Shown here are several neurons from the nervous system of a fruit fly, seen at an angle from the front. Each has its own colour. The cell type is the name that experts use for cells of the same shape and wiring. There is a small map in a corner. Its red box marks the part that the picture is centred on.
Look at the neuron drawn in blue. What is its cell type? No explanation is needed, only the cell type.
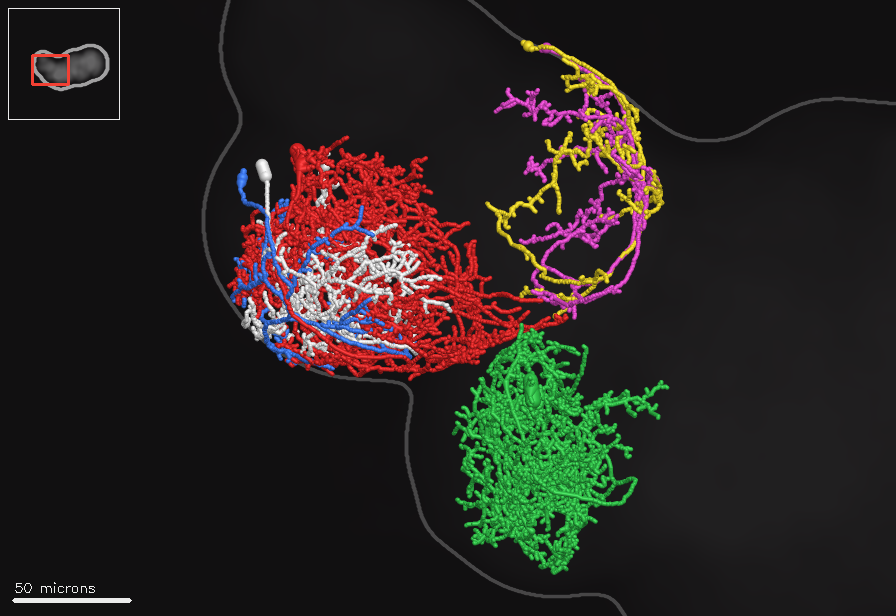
IN09A034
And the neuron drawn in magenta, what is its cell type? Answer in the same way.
IN09A056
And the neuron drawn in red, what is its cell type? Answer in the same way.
IN09A001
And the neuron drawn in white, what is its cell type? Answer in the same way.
IN09A021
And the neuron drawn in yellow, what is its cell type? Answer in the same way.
IN09A035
